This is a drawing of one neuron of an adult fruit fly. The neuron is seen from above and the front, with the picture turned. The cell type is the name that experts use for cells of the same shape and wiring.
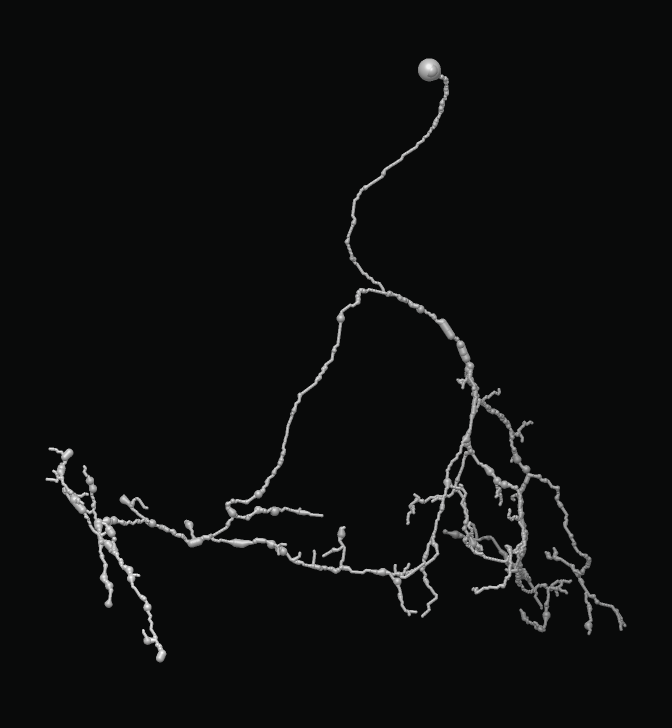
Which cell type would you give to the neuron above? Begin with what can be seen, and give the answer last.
Dozens of branch ends can be seen. As drawn here it is about as wide as it is tall. This is a central-brain intrinsic neuron. The cell type is SIP033.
